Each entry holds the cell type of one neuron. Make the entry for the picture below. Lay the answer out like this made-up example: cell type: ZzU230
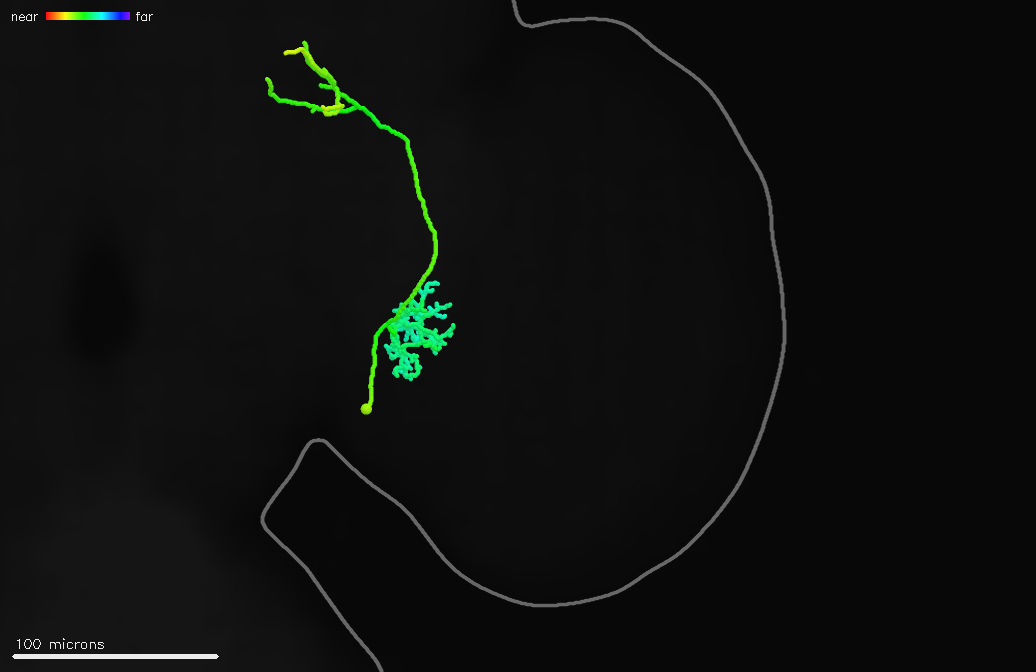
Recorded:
cell type: LoVP2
